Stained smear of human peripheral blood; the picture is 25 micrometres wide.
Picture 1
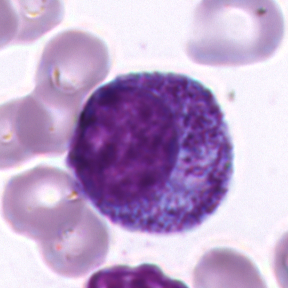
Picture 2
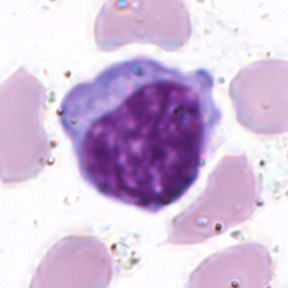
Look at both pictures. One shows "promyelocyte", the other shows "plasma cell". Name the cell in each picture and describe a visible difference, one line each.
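The cell in picture 1 is a promyelocyte. The outline of the cell is round and smooth.
The cell in picture 2 is a plasma cell. The cell outline is irregular, with small rounded bulges along its upper and right edges.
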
